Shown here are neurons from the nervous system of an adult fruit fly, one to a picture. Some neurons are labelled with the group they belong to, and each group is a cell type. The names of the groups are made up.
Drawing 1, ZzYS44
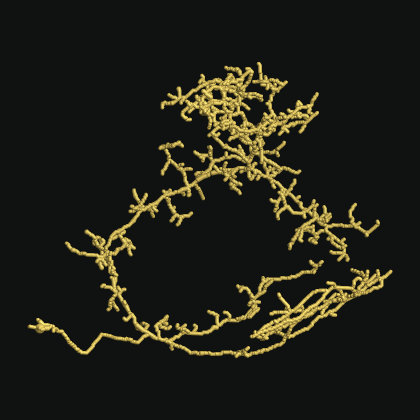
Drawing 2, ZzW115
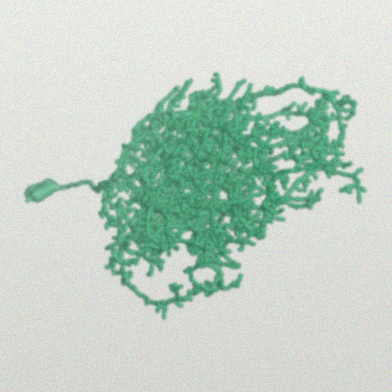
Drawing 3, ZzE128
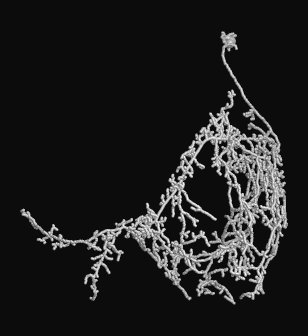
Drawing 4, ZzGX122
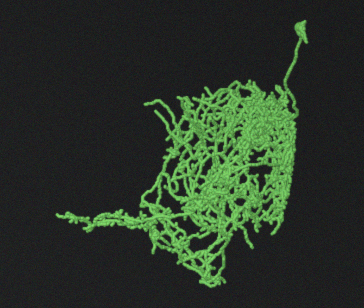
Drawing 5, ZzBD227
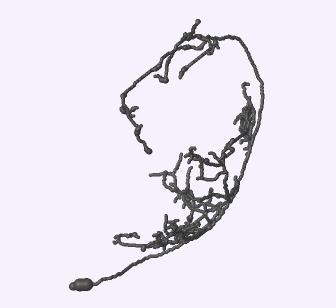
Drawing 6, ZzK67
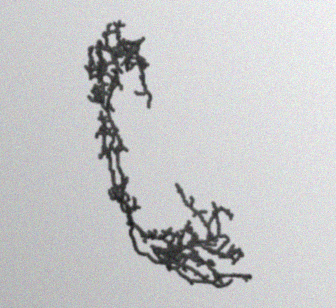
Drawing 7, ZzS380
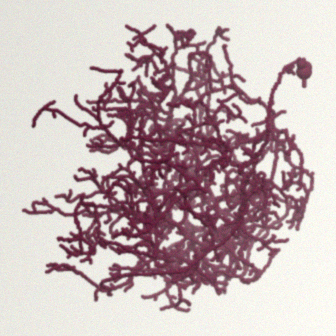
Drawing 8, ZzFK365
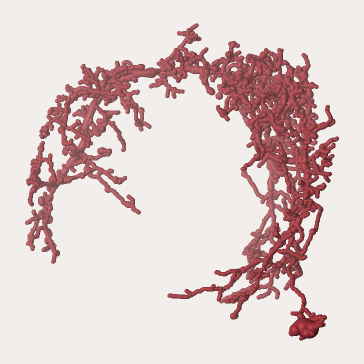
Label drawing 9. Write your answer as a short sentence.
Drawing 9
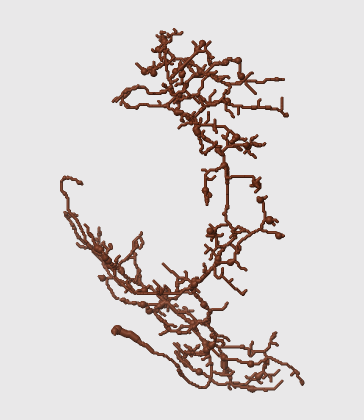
It belongs to ZzK67.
